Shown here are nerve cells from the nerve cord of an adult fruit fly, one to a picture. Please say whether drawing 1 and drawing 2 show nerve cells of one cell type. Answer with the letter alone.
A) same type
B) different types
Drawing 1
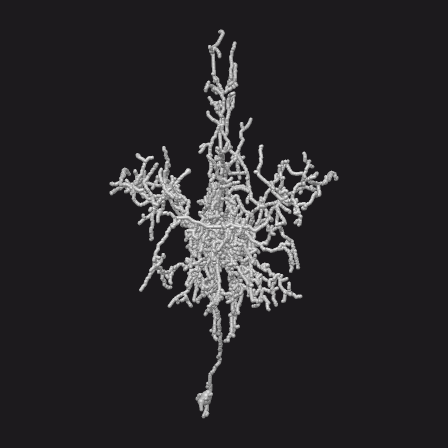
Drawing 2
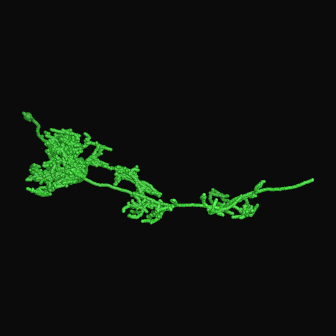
B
